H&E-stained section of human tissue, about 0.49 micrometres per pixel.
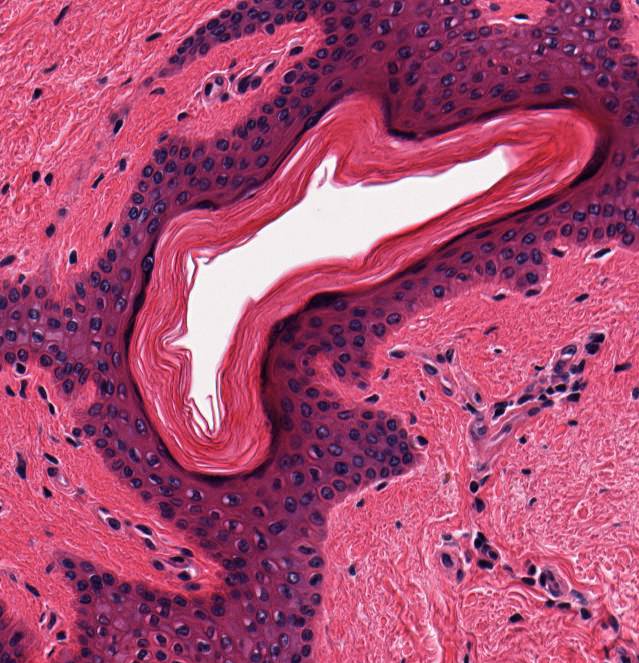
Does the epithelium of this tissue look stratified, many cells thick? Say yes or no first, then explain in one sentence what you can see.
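Yes. The keratin is surrounded by stratified squamous epithelium many cells thick.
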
